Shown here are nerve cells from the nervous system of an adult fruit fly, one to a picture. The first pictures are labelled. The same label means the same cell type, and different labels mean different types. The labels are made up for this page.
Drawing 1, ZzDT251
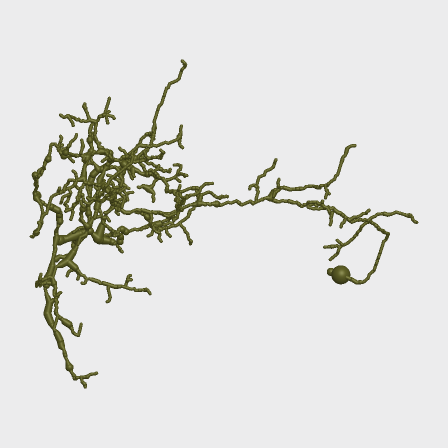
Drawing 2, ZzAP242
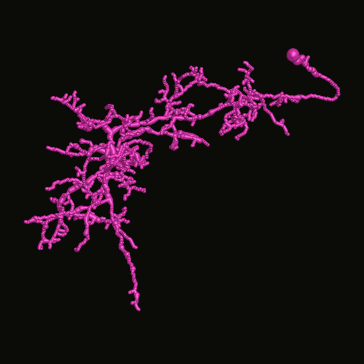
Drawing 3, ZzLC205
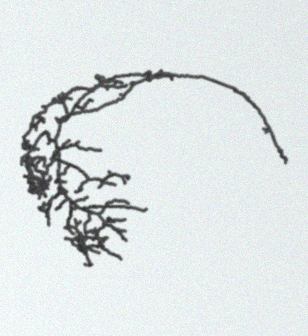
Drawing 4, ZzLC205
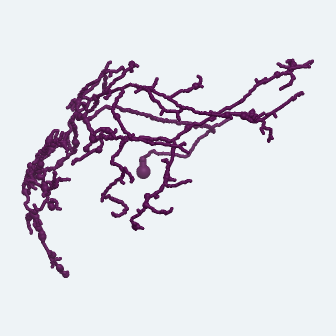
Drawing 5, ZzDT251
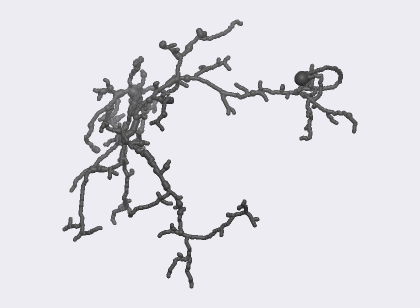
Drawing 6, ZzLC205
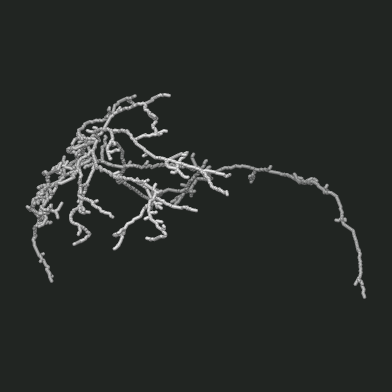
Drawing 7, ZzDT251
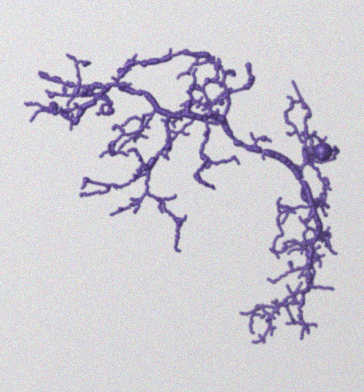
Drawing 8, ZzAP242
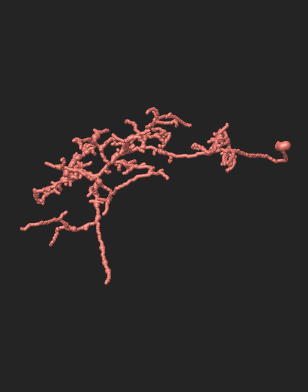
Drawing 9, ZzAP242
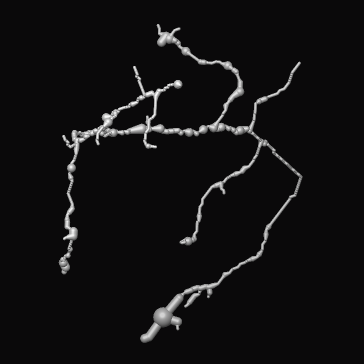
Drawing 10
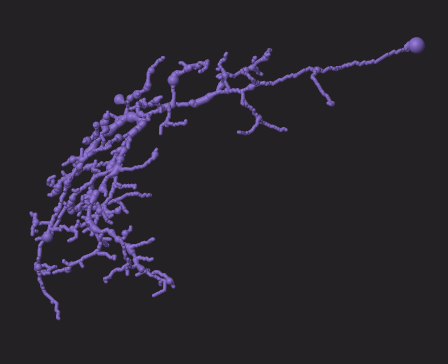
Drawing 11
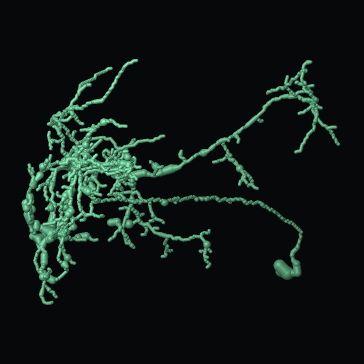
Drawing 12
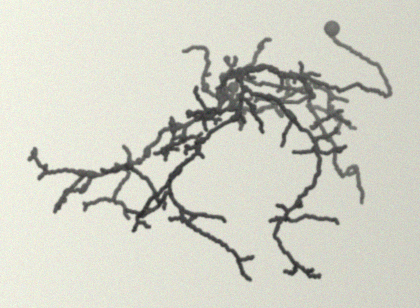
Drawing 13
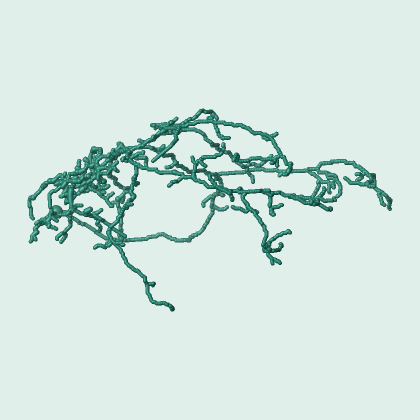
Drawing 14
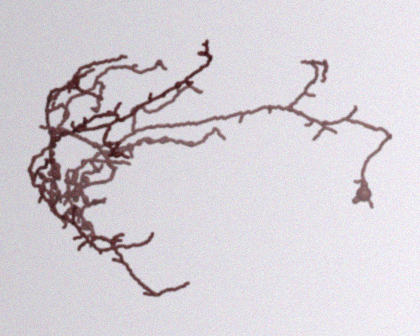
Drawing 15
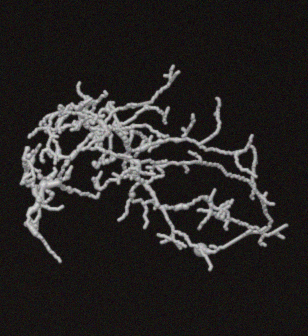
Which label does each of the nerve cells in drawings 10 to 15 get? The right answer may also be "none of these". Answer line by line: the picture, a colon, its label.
10: ZzDT251
11: ZzDT251
12: none of these
13: ZzLC205
14: ZzLC205
15: ZzDT251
